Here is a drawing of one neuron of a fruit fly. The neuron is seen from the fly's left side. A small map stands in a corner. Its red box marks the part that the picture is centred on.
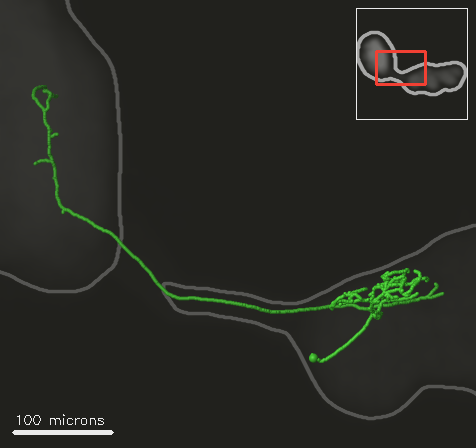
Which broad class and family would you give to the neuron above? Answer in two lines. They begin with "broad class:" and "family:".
broad class: ascending neuron
family: hemilineage 07B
